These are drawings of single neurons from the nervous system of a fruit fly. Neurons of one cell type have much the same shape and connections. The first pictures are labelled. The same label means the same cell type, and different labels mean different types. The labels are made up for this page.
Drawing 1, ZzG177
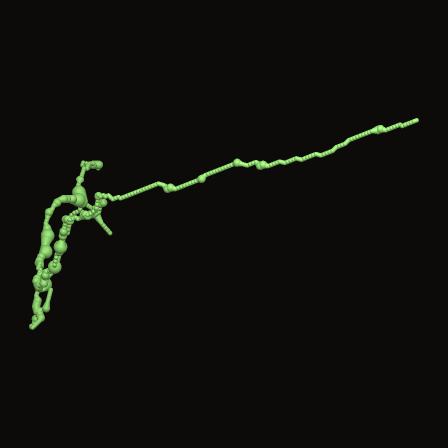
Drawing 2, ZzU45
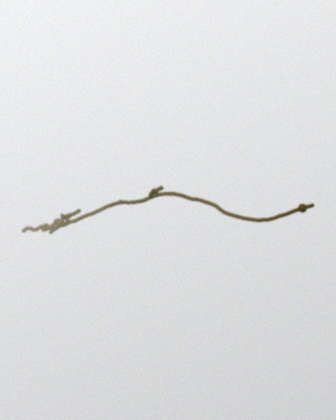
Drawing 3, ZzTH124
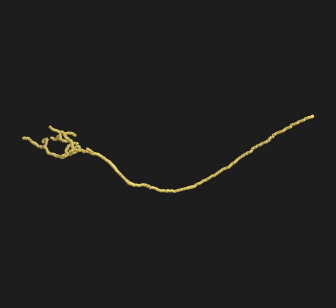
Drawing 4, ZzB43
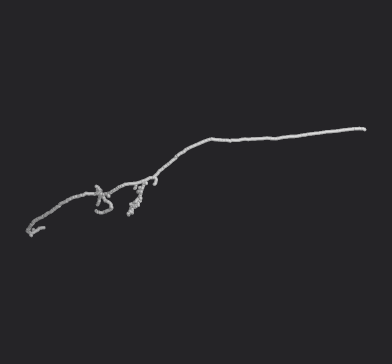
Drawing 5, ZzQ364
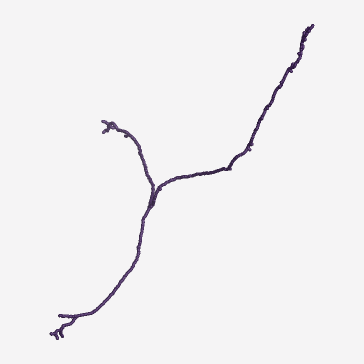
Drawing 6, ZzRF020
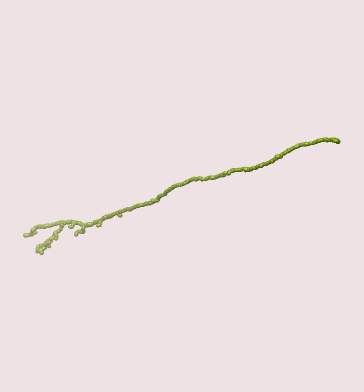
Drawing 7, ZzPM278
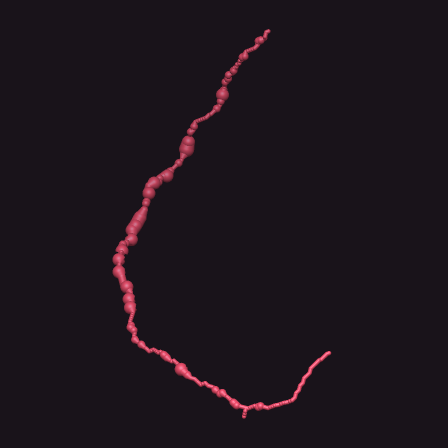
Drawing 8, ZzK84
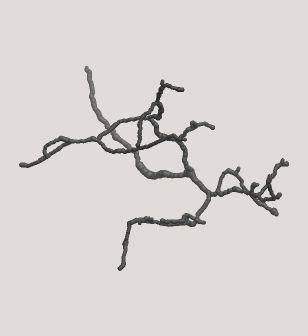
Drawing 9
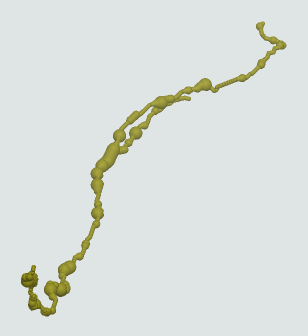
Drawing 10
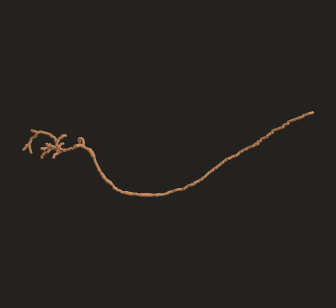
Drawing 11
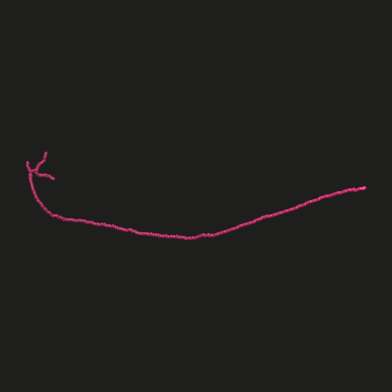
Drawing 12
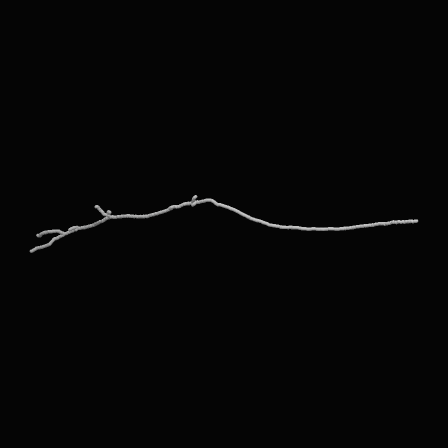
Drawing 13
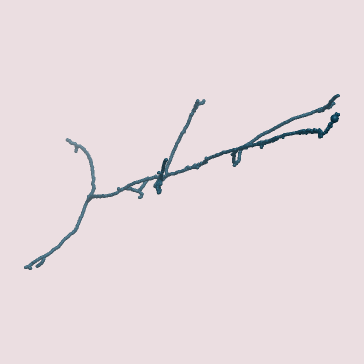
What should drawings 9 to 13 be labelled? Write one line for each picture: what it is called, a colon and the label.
9: ZzPM278
10: ZzTH124
11: ZzTH124
12: ZzU45
13: ZzQ364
